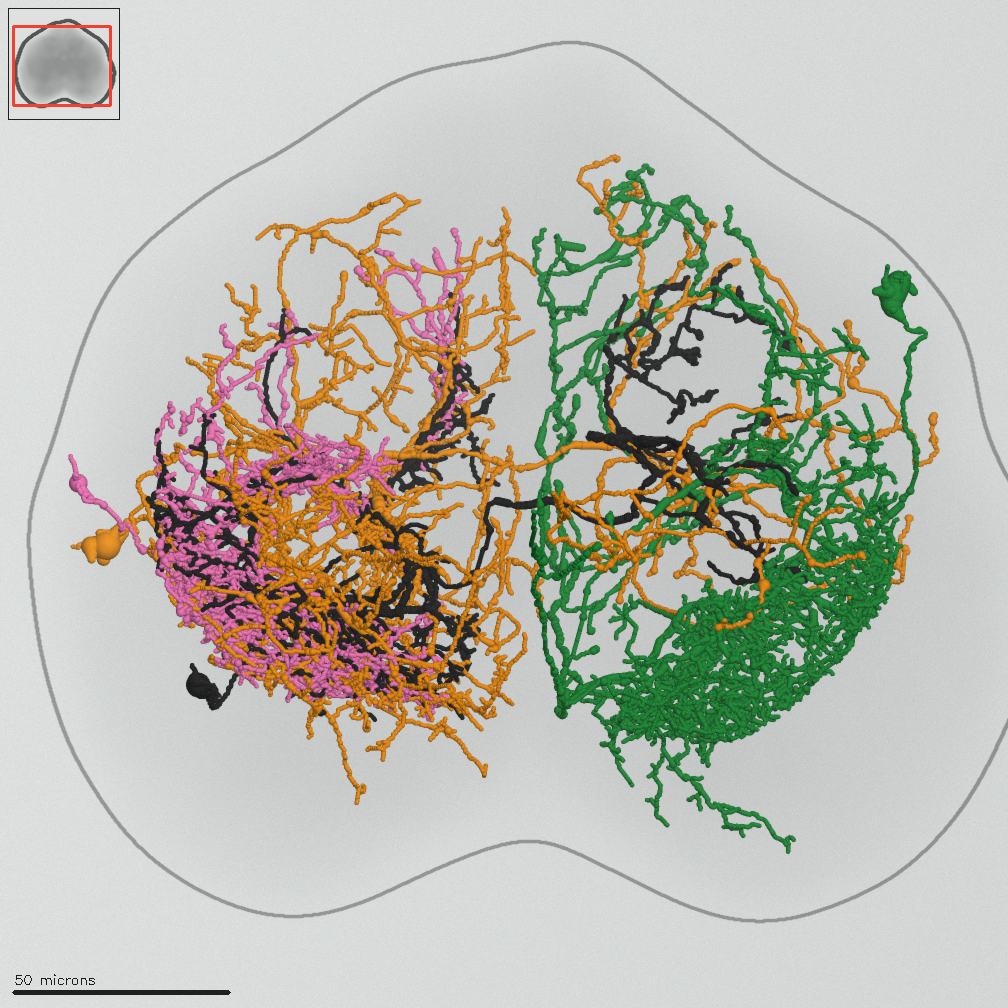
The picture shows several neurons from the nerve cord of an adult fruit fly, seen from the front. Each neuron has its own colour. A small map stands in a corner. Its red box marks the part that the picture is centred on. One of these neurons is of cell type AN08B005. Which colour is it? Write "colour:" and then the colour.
colour: orange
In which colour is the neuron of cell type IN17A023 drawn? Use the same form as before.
colour: pink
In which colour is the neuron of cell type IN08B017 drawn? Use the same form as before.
colour: black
